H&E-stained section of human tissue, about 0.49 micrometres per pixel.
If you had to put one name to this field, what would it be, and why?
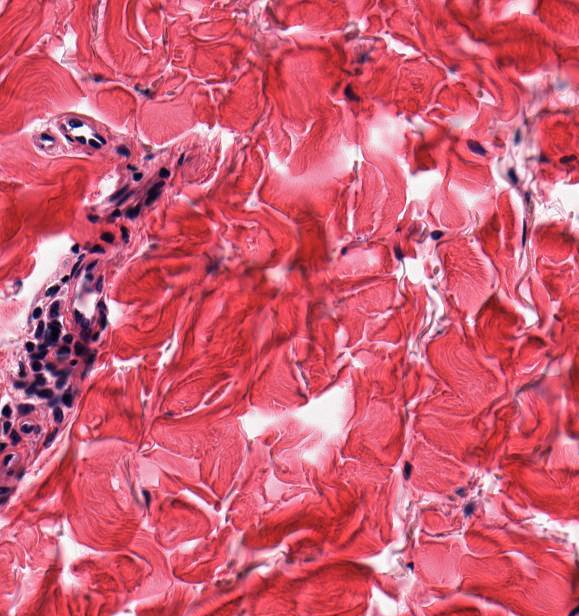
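Tissue: dermis. Closely packed bright pink irregular bundles, cut in varying planes, fill almost the field.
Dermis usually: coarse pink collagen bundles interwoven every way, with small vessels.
Small vessel, nuclei in wall, upper left. Small dark round nuclei cluster at left edge. No epithelium, glands or fat cells.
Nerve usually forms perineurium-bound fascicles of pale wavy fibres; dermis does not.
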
